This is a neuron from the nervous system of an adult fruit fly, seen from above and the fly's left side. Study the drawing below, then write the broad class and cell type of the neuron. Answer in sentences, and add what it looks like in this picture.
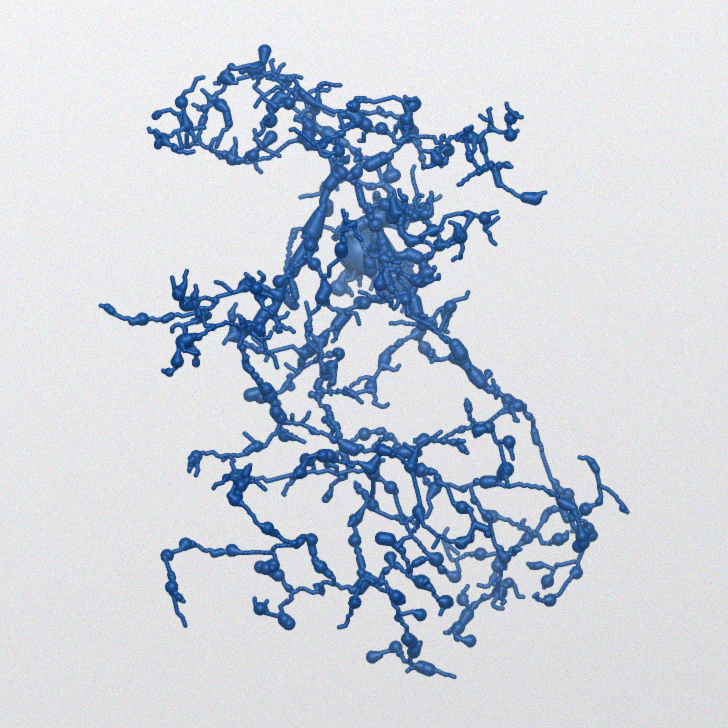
This is a nerve-cord intrinsic neuron. The cell type is INXXX258. More than a hundred branch ends can be seen. As drawn here it is about as wide as it is tall.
